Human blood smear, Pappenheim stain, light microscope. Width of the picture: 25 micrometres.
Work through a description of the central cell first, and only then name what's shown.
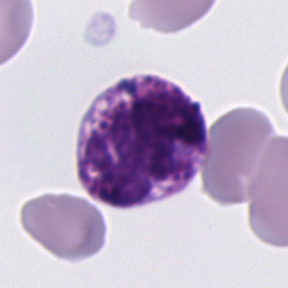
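Across the whole cell, about 12 micrometres wide, coarse dark purple granules are scattered, the nucleus included. They hide the nuclear outline, which cannot be traced sharply. The darkest, densest purple mass lies in the upper right part, and small pale clear spaces lie near the lower right edge. It is a basophil.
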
